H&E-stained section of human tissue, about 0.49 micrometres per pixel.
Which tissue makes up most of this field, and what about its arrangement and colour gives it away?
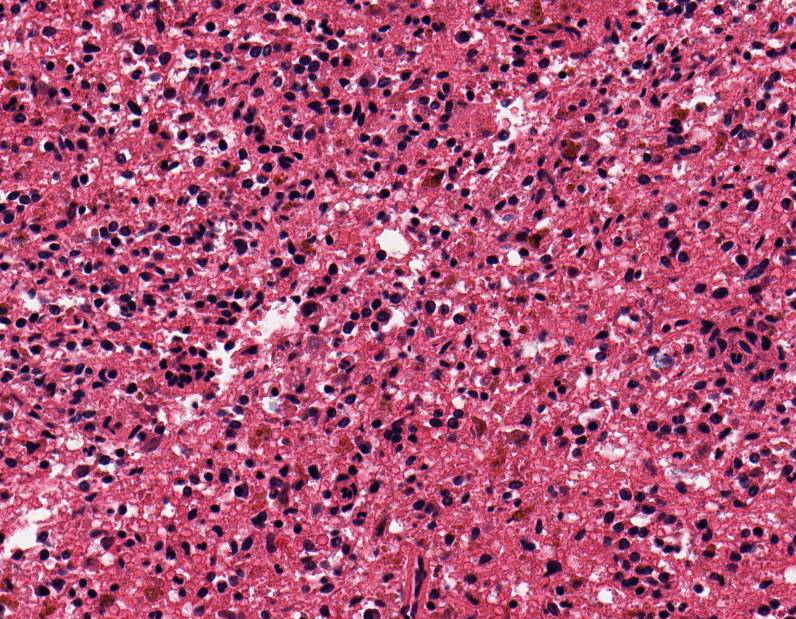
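Shown here: red pulp of the spleen. Between the nuclei the material is pink and finely granular.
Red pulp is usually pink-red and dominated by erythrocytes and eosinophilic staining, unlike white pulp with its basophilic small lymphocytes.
Cells form a diffuse, evenly crowded sheet across the field, without organised units. Clumps of brown granular pigment lie scattered among them. No glands, tubules or epithelial linings appear.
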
